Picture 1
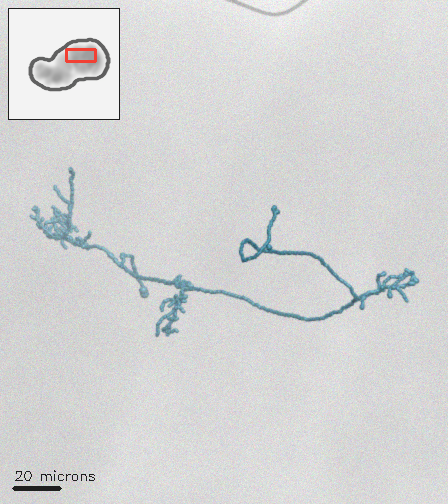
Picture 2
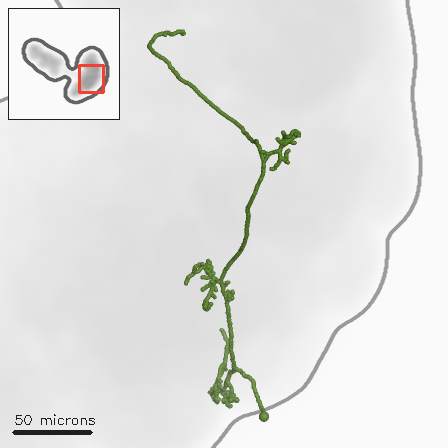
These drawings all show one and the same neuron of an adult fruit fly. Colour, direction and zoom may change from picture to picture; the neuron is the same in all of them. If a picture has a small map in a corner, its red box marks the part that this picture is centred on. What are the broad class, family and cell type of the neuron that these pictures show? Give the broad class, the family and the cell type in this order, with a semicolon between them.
central-brain intrinsic neuron; hemilineage AOTUv3_ventral; AOTU039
